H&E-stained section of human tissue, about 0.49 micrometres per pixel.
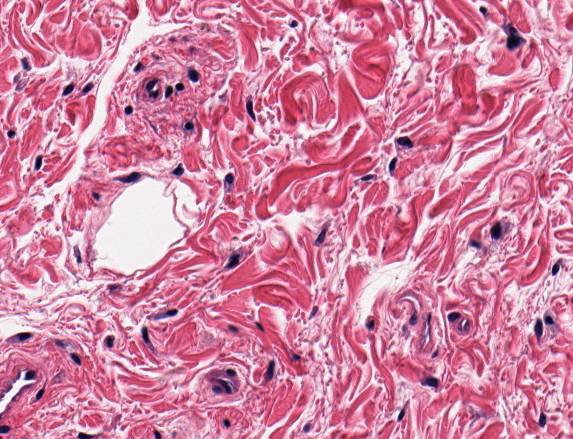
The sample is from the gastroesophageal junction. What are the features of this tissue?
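Eosinophilic collagen bundles fill the whole field, running in many directions. They are thick and wavy, with narrow pale clefts between them. Small dark elongated fibroblast nuclei lie sparsely scattered between the bundles. At upper left, a small vessel has several clustered nuclei in its wall.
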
